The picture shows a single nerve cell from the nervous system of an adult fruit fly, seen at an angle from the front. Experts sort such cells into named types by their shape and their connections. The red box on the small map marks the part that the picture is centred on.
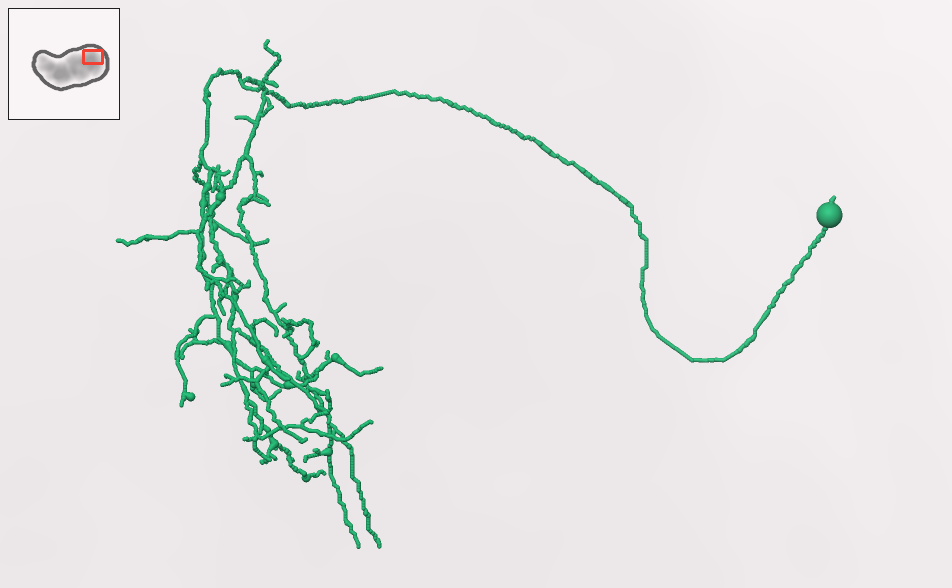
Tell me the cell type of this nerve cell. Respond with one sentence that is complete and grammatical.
By type, the nerve cell is CB2230.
